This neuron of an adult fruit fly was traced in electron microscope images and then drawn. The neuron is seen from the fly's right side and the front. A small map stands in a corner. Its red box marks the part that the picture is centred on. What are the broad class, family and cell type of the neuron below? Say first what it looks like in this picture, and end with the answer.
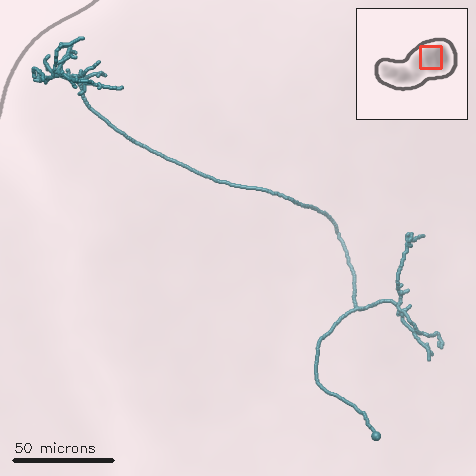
The cell body can be seen at the lower right of the picture. By the scale bar it is about 200 microns wide in this view. This is a central-brain intrinsic neuron. Its family is hemilineage ALv1. Its cell type is DM3_vPN.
